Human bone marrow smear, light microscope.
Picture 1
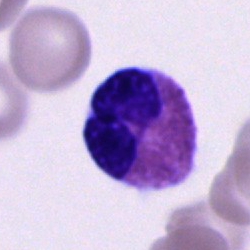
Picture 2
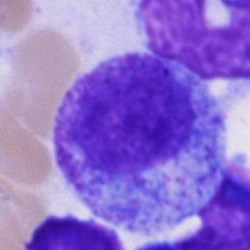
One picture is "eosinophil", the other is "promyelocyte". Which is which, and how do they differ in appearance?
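The eosinophil sits in picture 1, the promyelocyte in picture 2. Where do they part most clearly? In the chromatin, I think: dense and dark blue-purple in the eosinophil, but fine and fairly even in the promyelocyte, with no coarse dark clumps.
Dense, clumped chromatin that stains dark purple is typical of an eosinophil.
The eosinophil's nucleus lies against the left side of the cell, and no nucleoli show in it. Its cytoplasm looks finely granular throughout, while the promyelocyte's cytoplasm is pale blue. The eosinophil's outline is round and smooth.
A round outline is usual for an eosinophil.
Around them, the nearby red cells stay clear of the eosinophil, whereas pale red cells lie against the left side of the promyelocyte.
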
